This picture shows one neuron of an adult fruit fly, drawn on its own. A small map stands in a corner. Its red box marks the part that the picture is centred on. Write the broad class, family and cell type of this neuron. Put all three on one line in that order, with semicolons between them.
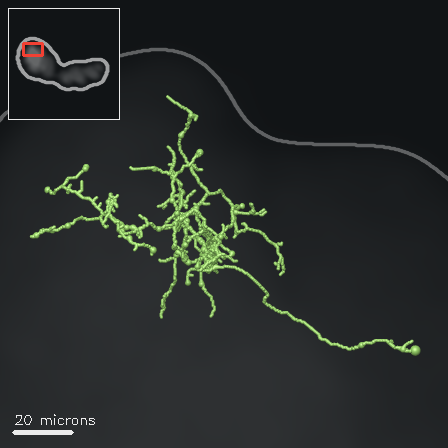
central-brain intrinsic neuron; hemilineage DM4_dorsal; LHPV10a1a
